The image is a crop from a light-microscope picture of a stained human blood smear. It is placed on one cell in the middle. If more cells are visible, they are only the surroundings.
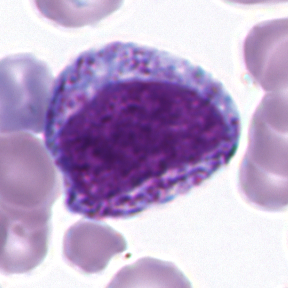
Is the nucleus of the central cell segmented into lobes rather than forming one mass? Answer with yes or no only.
No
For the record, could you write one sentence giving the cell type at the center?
As for the cell in the middle, it is a promyelocyte.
